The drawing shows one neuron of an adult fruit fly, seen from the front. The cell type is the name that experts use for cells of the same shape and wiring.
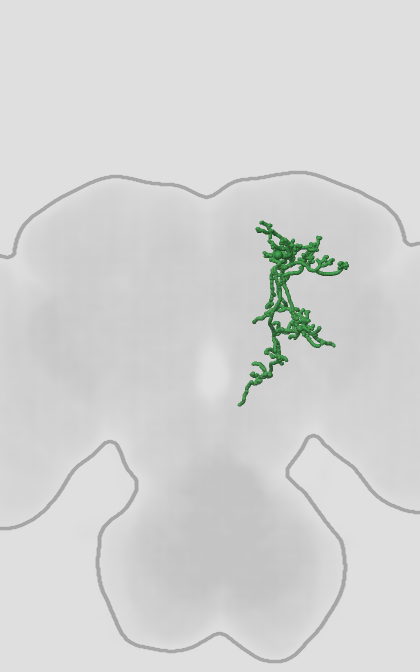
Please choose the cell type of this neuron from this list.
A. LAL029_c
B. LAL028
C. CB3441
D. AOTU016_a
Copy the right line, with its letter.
A. LAL029_c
